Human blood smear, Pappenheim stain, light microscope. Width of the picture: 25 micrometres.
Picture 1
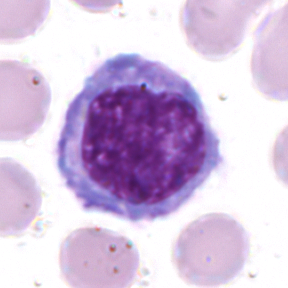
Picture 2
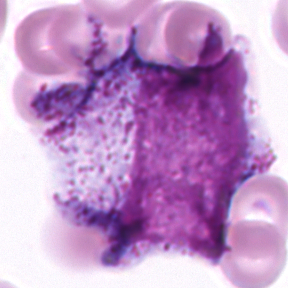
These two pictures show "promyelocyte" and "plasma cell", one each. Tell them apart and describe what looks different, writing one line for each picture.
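Picture 1 – plasma cell. No granules are visible in the cytoplasm.
Picture 2 – promyelocyte. Many fine purple dot-like granules are scattered over the pale left part of the cell.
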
